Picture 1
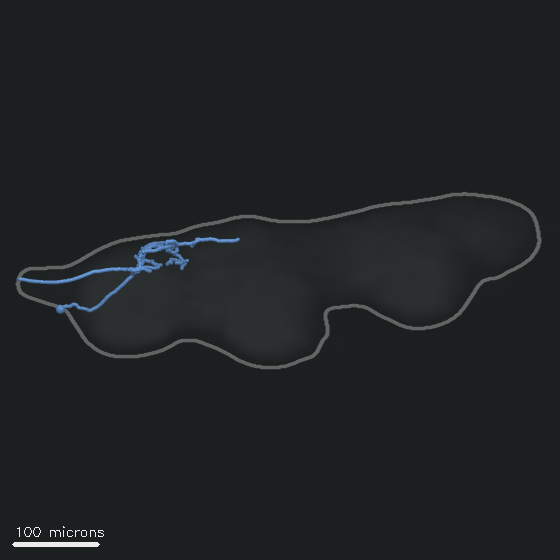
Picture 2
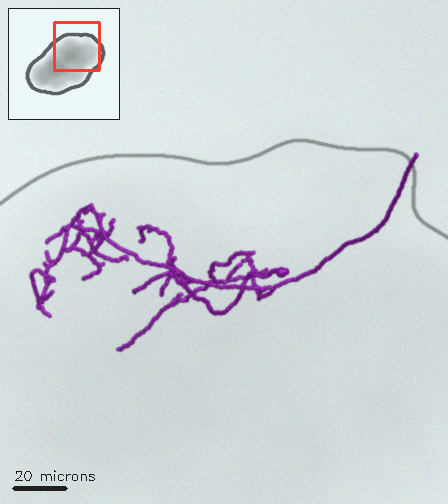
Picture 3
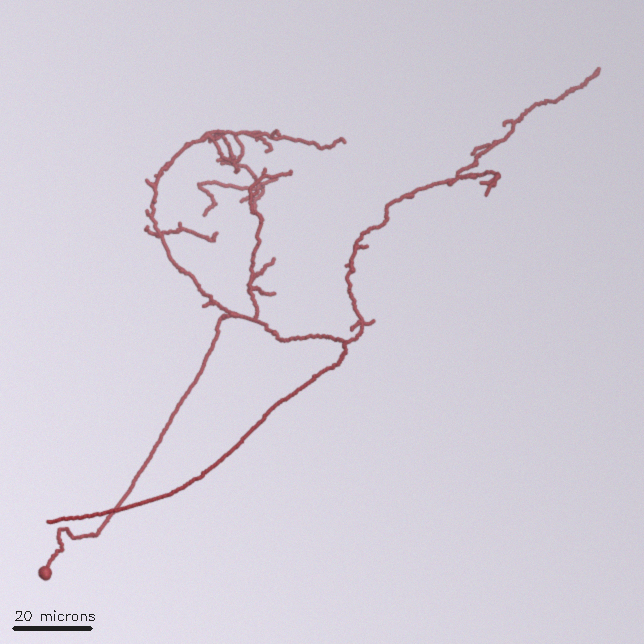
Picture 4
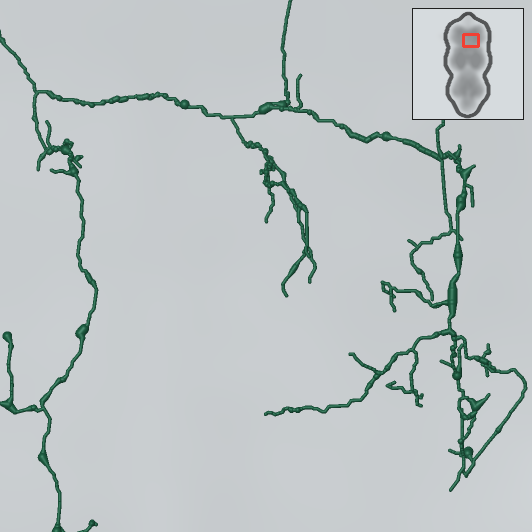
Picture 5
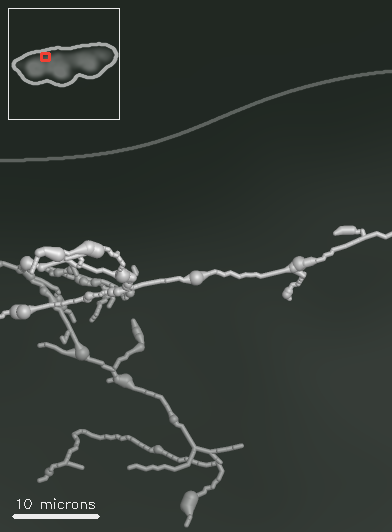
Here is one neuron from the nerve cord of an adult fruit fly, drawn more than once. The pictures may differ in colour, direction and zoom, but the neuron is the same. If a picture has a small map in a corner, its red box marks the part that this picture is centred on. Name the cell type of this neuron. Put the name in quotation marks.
"AN07B097"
